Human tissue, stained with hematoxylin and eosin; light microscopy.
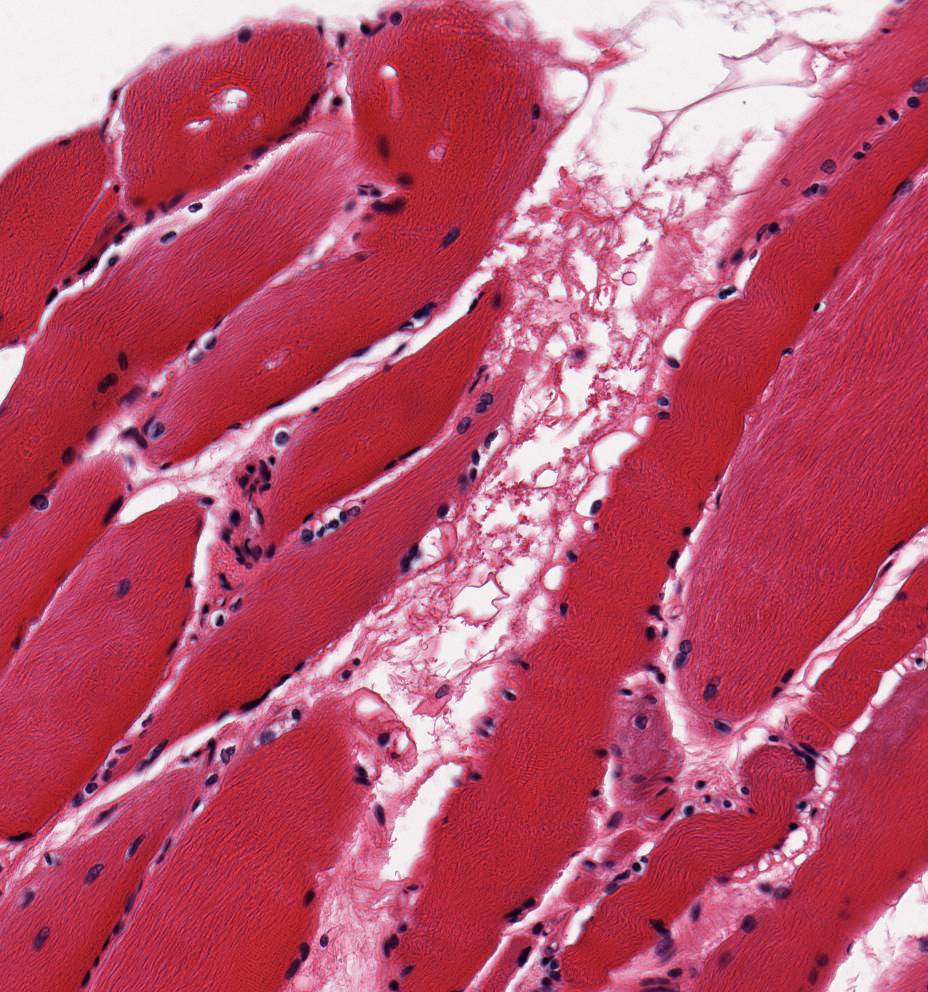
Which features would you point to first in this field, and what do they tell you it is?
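What fills this field is skeletal muscle, its fibres lying side by side as separate, unbranched bands.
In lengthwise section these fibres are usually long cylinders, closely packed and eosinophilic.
Their cytoplasm here is deep red, with a fine fibrillar texture running along the length. The deciding point is the nuclei: dark, flattened ovals sitting at the fibre edges, not in the centres.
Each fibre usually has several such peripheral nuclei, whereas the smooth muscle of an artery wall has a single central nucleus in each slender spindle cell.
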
